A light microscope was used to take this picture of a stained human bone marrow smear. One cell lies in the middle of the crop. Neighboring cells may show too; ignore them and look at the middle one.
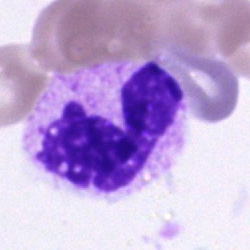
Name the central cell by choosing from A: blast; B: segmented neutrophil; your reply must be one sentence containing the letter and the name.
The correct option here is B; the middle cell is a segmented neutrophil.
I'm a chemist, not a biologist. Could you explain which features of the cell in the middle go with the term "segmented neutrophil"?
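Let's go through it together: the cell is a segmented neutrophil.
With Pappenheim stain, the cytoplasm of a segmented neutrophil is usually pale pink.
Here the cytoplasm is moderately plentiful and pale lilac-pink, which goes with that. Now trace the outline with your eye: it is roughly round. The chromatin is dense, dark purple and coarsely clumped. Finally, notice the fine pinkish-violet granules scattered through the cytoplasm.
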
